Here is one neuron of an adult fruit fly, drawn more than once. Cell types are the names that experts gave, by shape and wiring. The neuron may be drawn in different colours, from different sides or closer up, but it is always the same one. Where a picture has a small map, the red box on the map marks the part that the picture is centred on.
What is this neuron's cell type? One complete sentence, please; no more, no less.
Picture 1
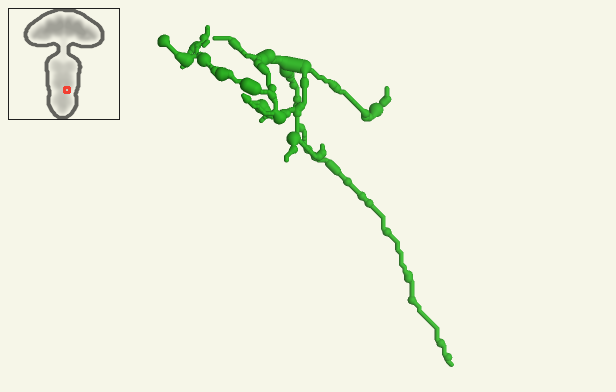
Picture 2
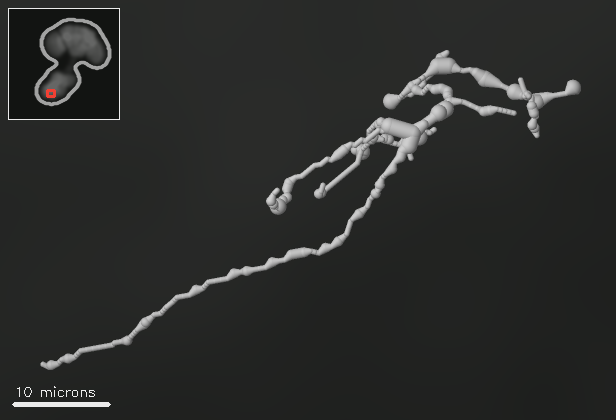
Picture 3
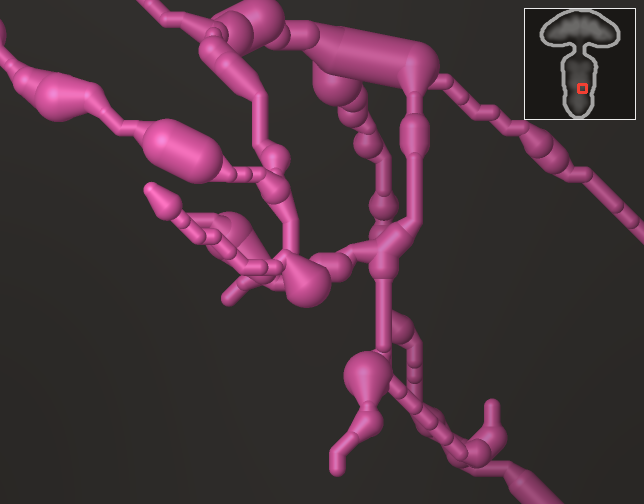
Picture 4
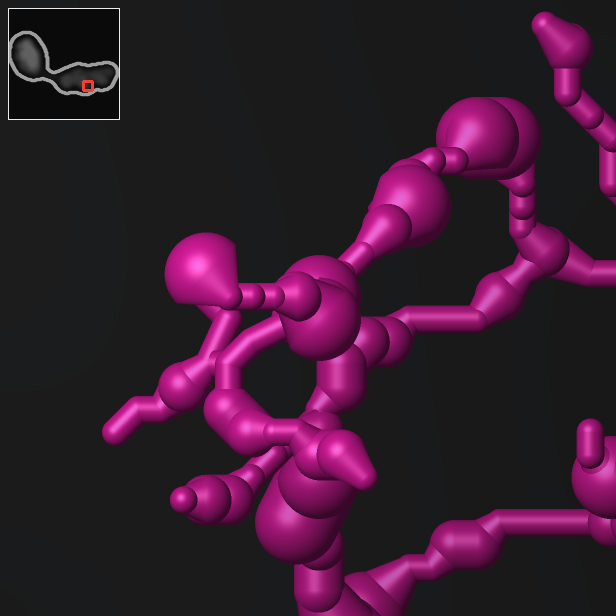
It is SNta38 that is the cell type of the neuron.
